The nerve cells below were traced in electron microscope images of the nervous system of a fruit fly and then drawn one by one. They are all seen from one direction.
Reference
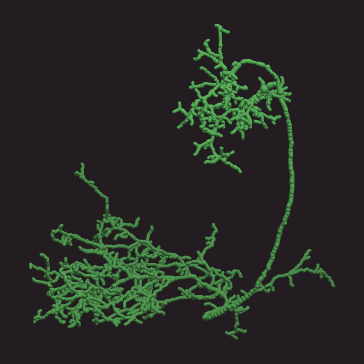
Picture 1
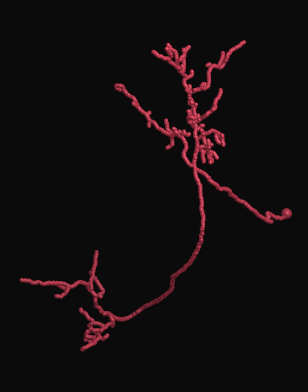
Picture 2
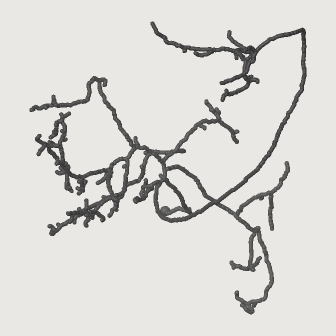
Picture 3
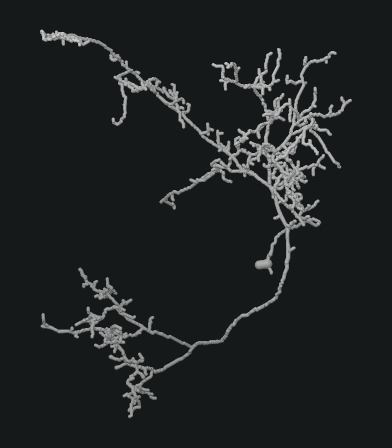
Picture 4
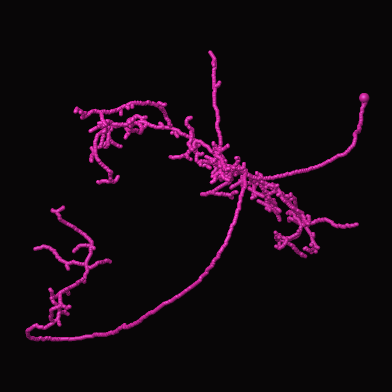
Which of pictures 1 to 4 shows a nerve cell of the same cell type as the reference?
3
